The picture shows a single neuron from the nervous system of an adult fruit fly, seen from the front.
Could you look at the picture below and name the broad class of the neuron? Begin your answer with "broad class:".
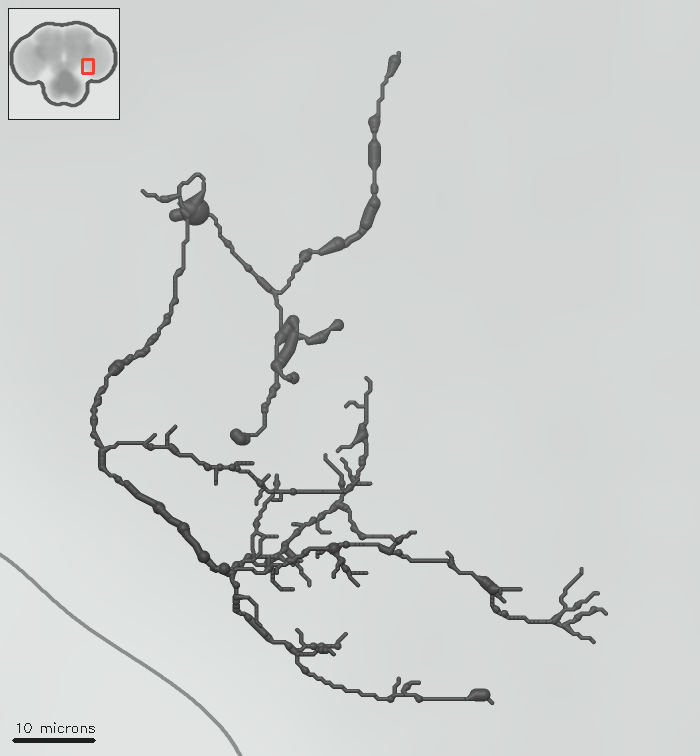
broad class: optic-lobe intrinsic neuron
